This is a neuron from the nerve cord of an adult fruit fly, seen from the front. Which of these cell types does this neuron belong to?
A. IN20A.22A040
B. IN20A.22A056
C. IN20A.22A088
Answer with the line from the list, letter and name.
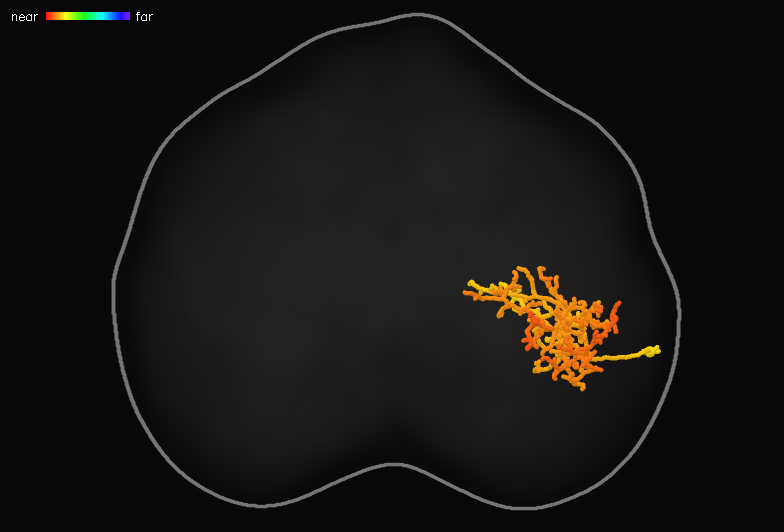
A. IN20A.22A040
